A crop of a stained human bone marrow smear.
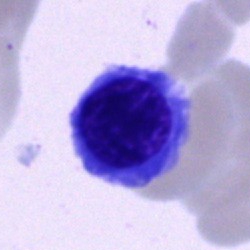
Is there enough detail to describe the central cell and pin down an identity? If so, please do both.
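The chromatin looks dense and stains dark purple, and no nucleoli can be made out in the nucleus. A scant rim of cytoplasm stains deep blue and shows no visible granules. It is an erythroblast.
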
